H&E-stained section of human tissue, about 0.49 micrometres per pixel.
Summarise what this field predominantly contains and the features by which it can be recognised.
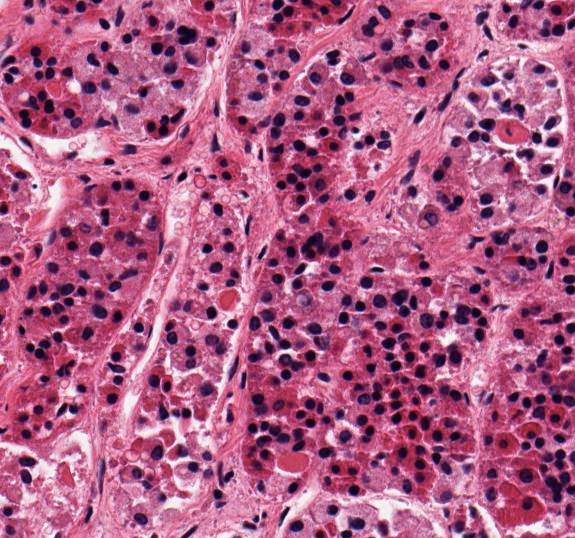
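Pars distalis of the pituitary. Rounded nests and cords throughout, divided by thin bands of pink fibrous stroma.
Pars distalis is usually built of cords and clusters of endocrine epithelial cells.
Red-staining cells mixed with cells of pale grey-purple cytoplasm, the latter most evident in the upper right nests.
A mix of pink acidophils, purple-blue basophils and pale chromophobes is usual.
No central lumen or gland spaces in the nests; no fat cells.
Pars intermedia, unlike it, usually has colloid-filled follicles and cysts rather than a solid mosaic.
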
